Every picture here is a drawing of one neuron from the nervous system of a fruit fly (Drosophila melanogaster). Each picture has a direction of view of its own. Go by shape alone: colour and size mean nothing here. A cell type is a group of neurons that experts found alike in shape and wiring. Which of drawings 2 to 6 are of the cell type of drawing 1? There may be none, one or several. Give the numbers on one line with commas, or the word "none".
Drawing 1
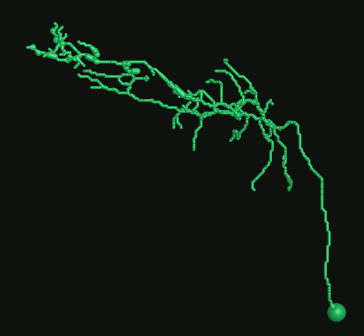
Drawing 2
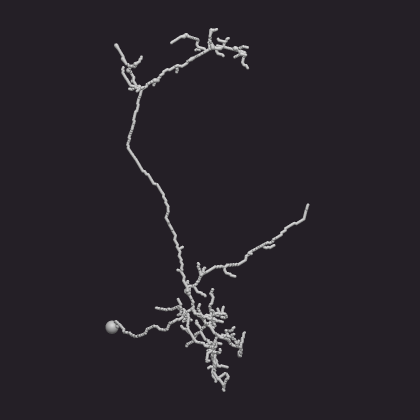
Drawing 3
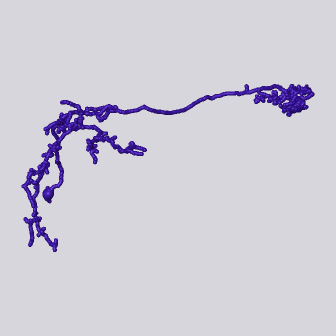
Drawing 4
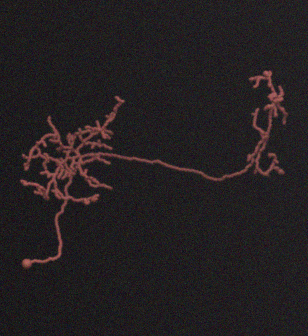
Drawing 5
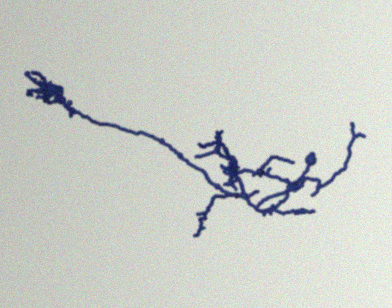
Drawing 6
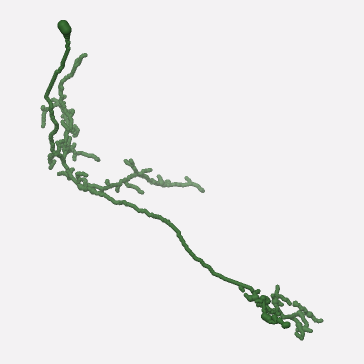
2, 3, 4, 5, 6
